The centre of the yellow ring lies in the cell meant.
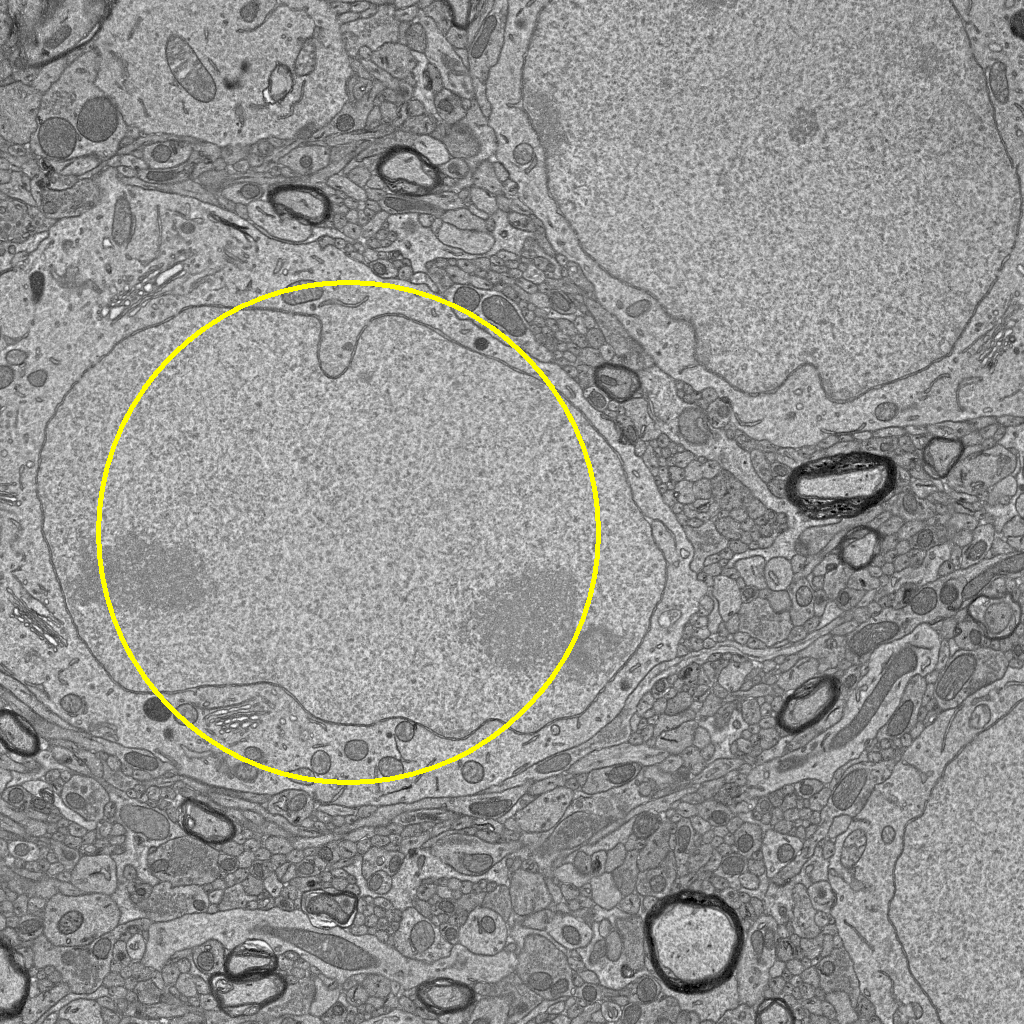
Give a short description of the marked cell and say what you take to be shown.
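First, a large oval nucleus, wider across than tall. The envelope along its upper edge dips in once, in a narrow finger-like fold. The chromatin is pale, finely dispersed, with two faint, cloudy darker patches in the lower half. Just below its lower left lies a Golgi stack of flattened, partly swollen cisternae. So: an excitatory neuron.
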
